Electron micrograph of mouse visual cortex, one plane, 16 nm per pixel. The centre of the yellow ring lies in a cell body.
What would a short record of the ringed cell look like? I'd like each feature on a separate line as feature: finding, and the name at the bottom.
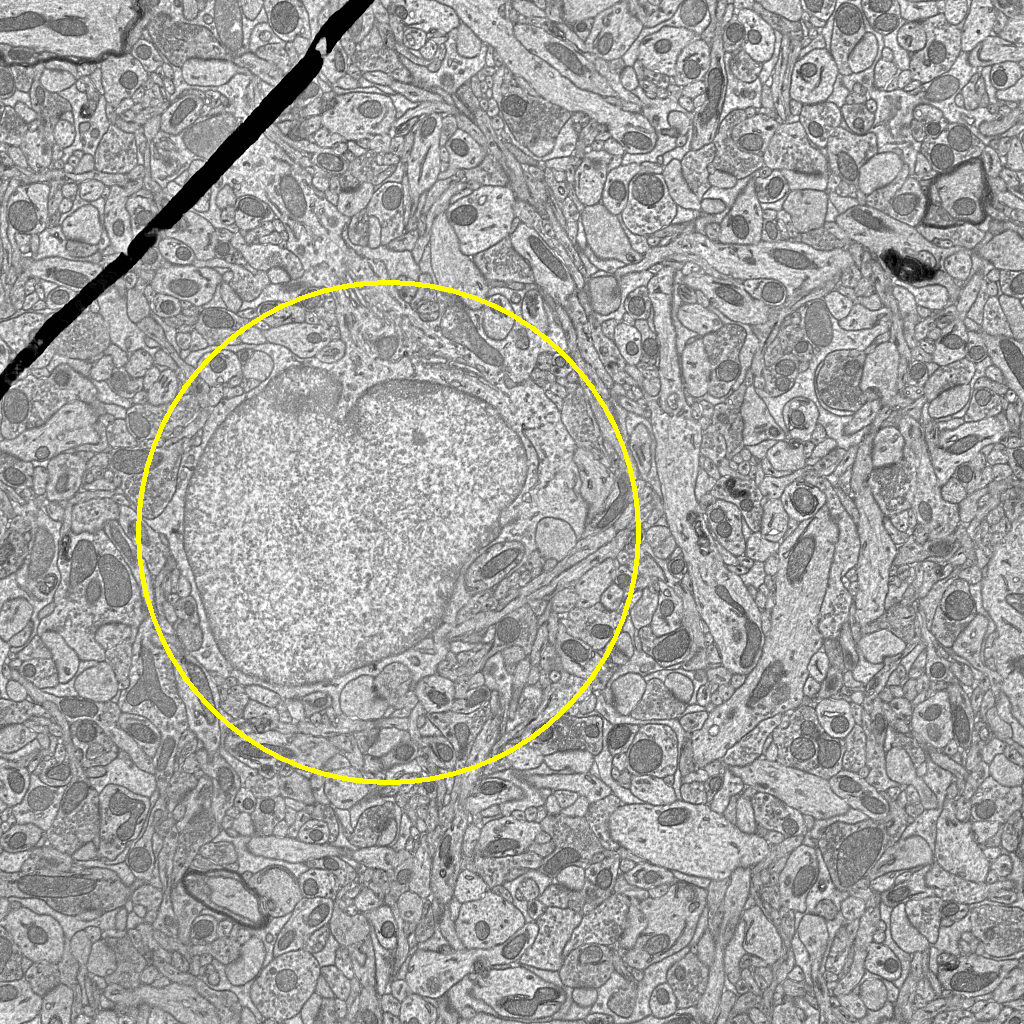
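Nucleus: whole outline sits inside the ring
Shape: one deep notch in the upper border, so it looks heart-like
Chromatin: finely granular, evenly spread, no large dark clumps
Nucleolus: no large dark one stands out
Name: astrocyte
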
